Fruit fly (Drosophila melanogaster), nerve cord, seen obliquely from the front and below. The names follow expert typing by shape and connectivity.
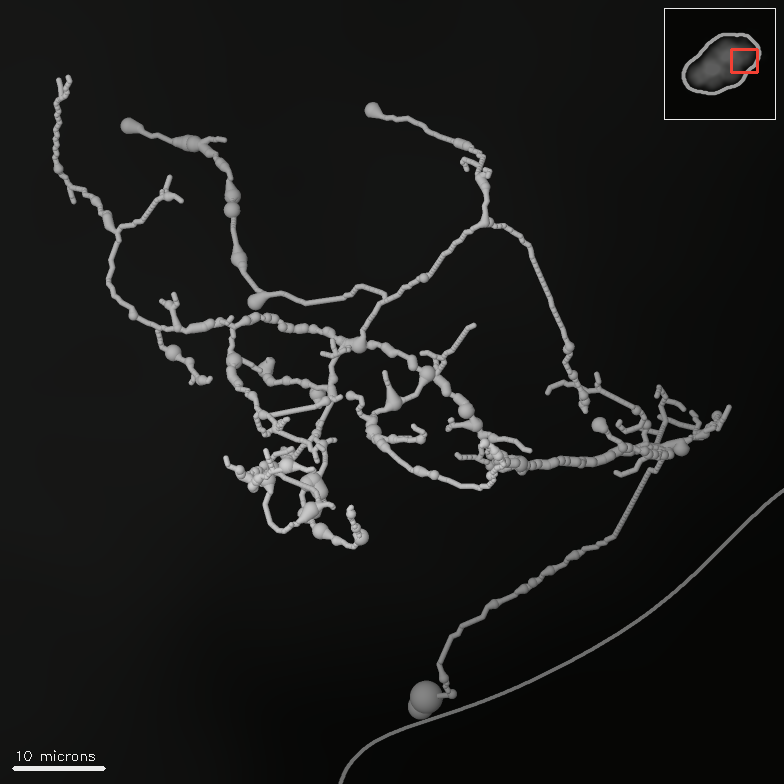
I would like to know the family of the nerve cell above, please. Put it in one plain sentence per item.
The family is hemilineage 20A.22A.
